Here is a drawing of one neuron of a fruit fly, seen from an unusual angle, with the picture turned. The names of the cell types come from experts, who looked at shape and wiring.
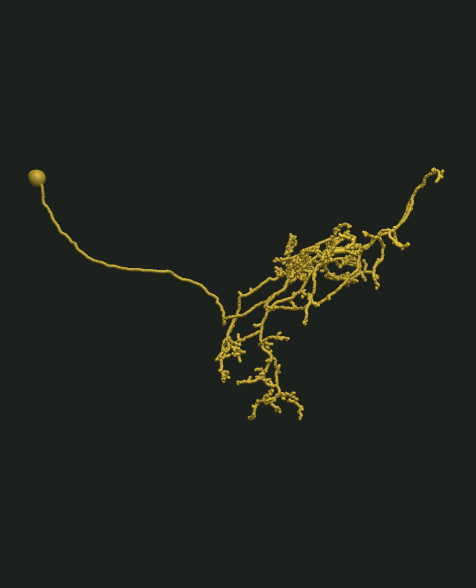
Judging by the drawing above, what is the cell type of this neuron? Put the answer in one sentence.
The cell type is LHAV2j1.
